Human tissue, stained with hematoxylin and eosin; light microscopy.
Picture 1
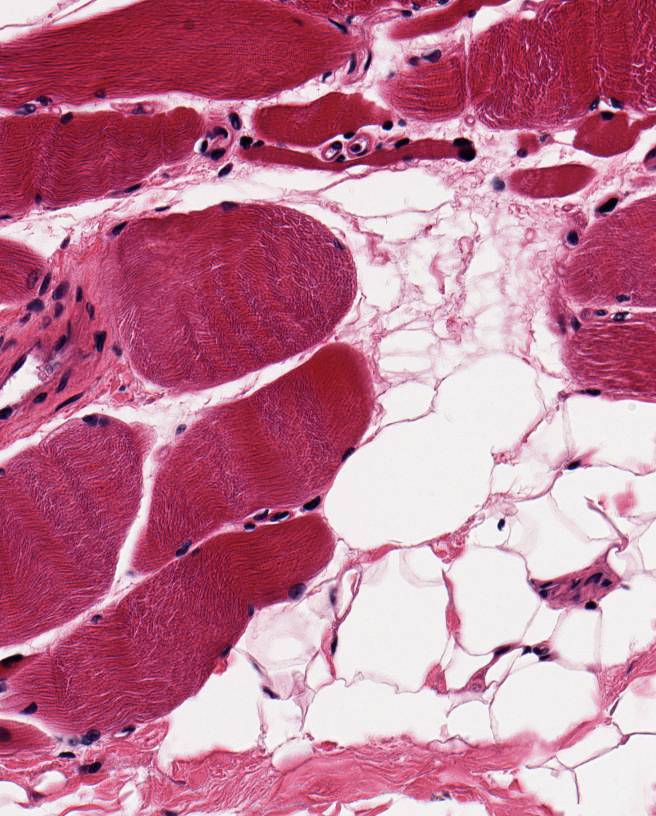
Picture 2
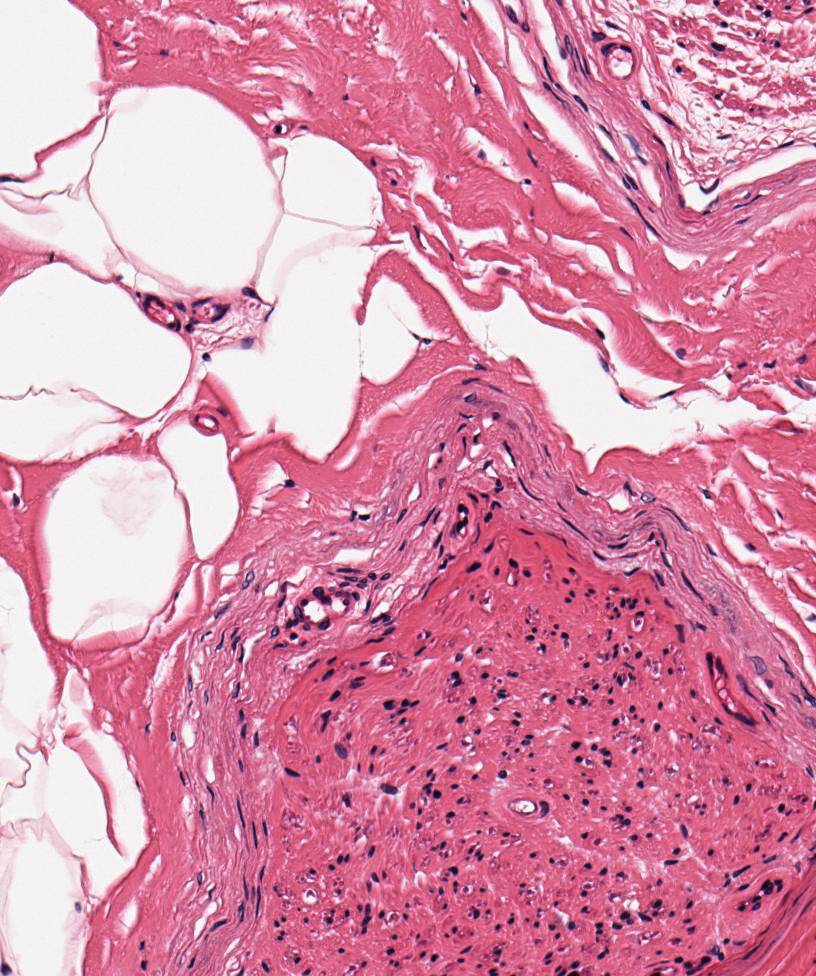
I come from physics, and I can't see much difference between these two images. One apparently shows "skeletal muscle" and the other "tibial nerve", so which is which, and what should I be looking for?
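Here the first picture is skeletal muscle and the second is tibial nerve. In the skeletal muscle the fibres are cut across or obliquely, giving large rounded to oval profiles of deep pink cytoplasm with a fine wavy fibrillar texture. Their small dark nuclei sit at the fibre edges, not in the centres, and in the middle of the field loose, pale pink connective tissue with delicate strands lies between the muscle and the fat. The tibial nerve field is more mixed: large, empty, thin-walled fat cells at upper left, dense fibrous tissue at upper right, a rounded cellular bundle at lower right. Within that bundle I see many small dark nuclei, some wavy or elongated, scattered in a pale pink fibrillary background.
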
